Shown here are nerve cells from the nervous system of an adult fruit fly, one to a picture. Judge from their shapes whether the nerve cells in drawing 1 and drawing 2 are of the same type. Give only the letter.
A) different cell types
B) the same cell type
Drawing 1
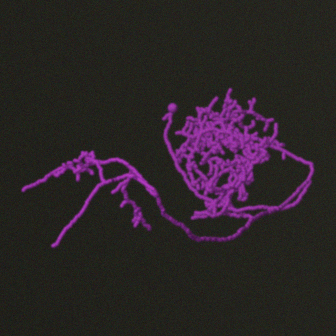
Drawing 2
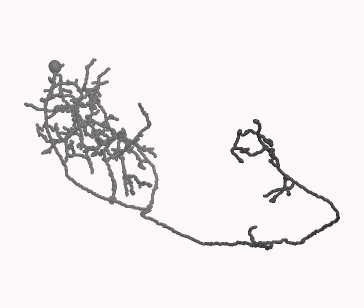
B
